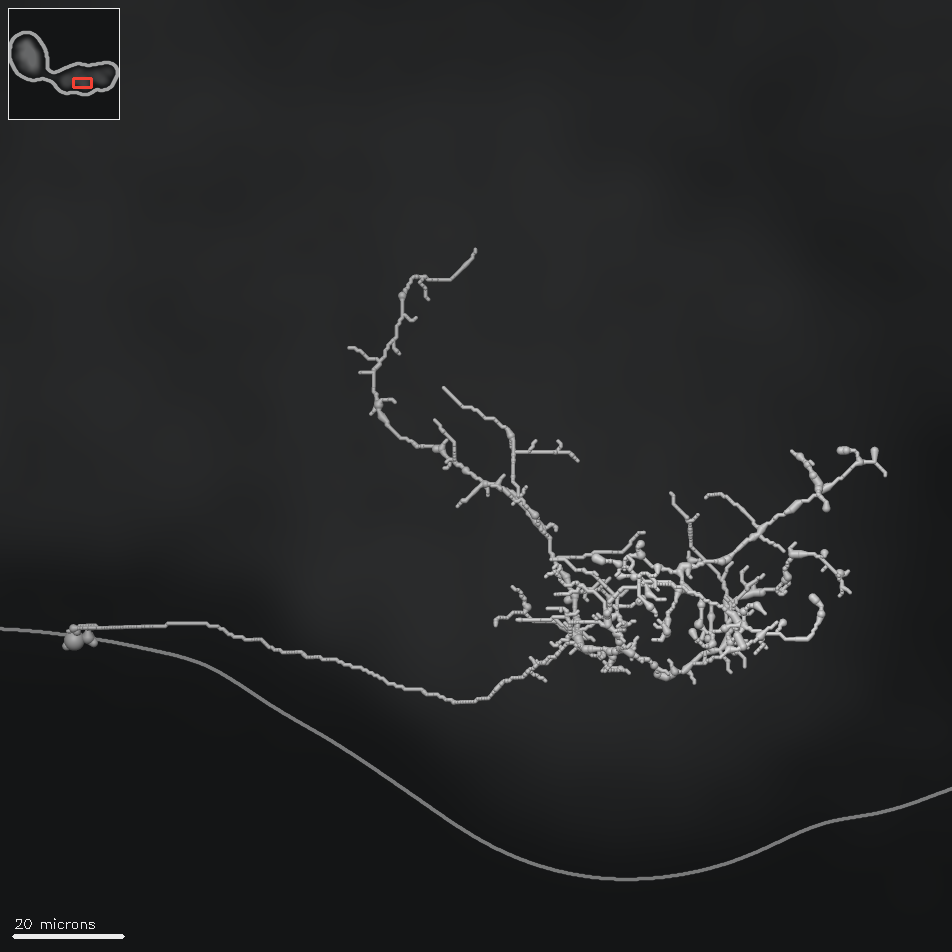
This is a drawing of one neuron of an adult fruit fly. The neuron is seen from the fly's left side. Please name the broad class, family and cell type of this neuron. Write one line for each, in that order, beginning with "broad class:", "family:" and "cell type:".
broad class: nerve-cord intrinsic neuron
family: hemilineage 13B
cell type: IN13B042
